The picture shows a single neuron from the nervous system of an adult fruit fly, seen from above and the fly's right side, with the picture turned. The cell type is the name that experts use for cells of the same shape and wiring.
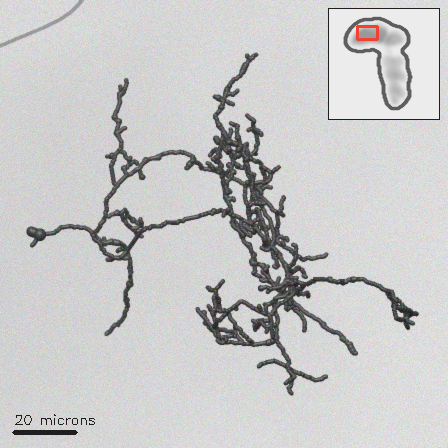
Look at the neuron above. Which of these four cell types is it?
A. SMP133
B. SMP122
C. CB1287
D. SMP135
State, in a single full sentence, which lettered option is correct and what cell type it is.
The type of the neuron is cell type SMP133, option A.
